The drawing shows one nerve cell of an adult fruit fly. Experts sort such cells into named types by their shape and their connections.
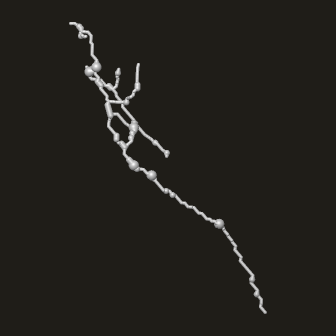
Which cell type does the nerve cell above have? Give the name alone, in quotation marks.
"SNta26"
